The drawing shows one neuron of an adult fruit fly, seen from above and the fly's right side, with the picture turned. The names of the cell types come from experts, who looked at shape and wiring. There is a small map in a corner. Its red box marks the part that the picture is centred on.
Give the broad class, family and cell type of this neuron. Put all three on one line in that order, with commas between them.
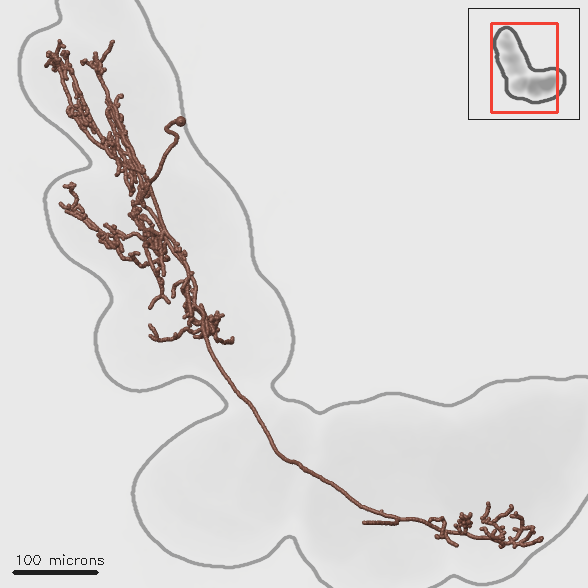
ascending neuron, hemilineage 17B, AN17B007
